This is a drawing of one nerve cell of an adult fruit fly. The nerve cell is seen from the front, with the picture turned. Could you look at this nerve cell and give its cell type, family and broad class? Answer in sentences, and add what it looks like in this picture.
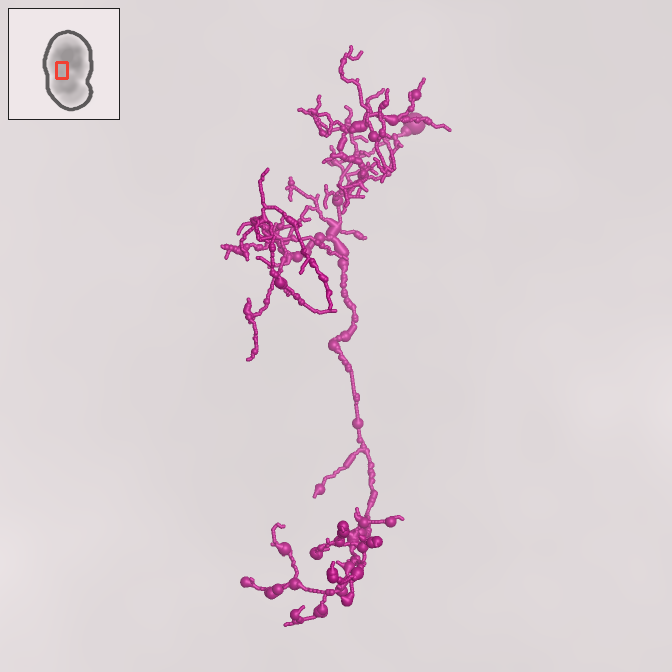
It is of cell type CB2783. The family is hemilineage DM6_posterior. It is a central-brain intrinsic neuron. The cell body is at the top of the picture. The picture shows dozens of branch ends.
